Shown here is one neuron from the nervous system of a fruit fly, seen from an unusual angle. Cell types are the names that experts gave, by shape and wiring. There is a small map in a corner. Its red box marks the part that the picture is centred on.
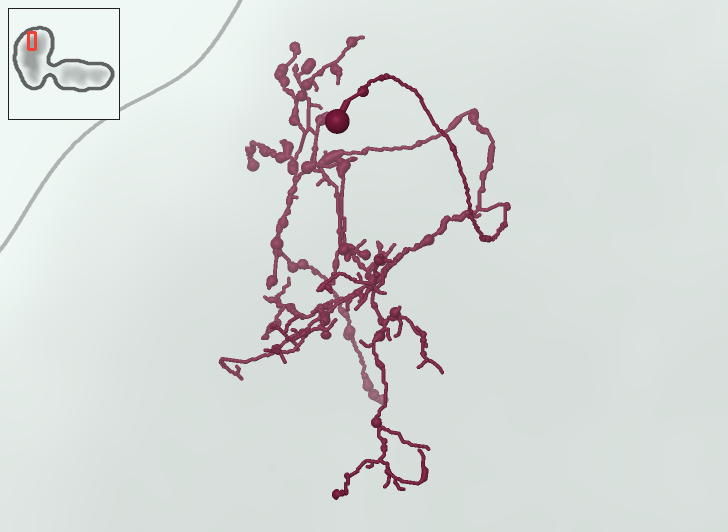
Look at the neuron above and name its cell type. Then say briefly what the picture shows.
It is of cell type SLP189_b. This is a central-brain intrinsic neuron. The cell body can be seen at the top of the picture. Dozens of branch ends can be seen.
